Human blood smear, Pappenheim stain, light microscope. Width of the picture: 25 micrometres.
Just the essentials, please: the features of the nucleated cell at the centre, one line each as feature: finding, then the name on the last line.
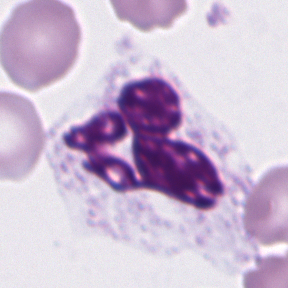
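Chromatin: dark purple, dense, small paler patches
Cytoplasm: plentiful, very pale, almost colourless
Granules: fine, lilac, scattered throughout the cytoplasm
Outline: irregular, somewhat angular, not round
Name: segmented neutrophil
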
